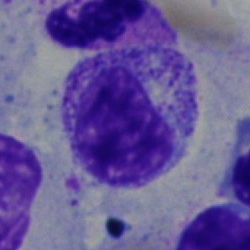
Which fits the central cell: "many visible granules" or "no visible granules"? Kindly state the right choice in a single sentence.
What the cytoplasm holds is many visible granules.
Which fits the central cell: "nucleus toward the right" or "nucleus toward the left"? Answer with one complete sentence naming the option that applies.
Its nucleus is located toward the left side of the cell.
